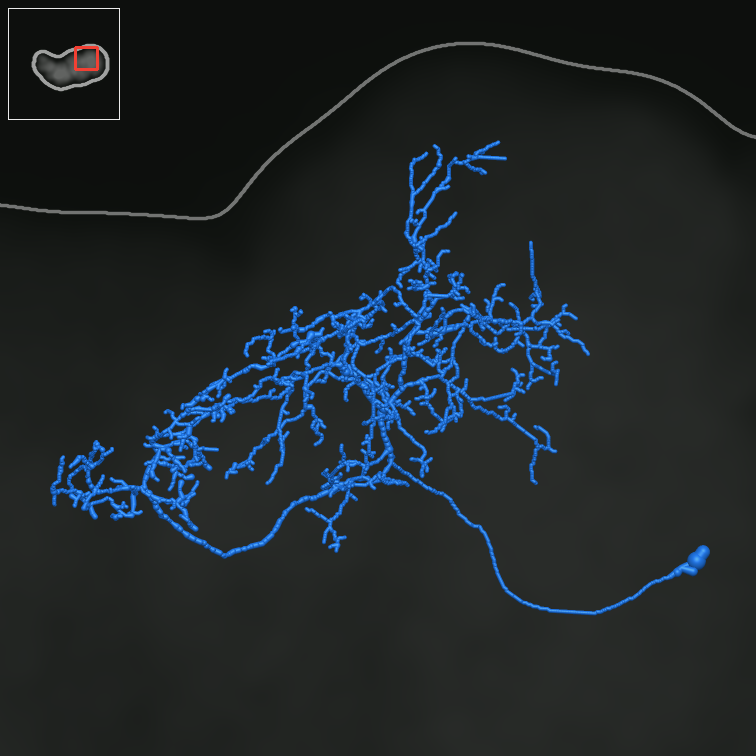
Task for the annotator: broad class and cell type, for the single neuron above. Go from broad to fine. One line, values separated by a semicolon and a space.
central-brain intrinsic neuron; CB0633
